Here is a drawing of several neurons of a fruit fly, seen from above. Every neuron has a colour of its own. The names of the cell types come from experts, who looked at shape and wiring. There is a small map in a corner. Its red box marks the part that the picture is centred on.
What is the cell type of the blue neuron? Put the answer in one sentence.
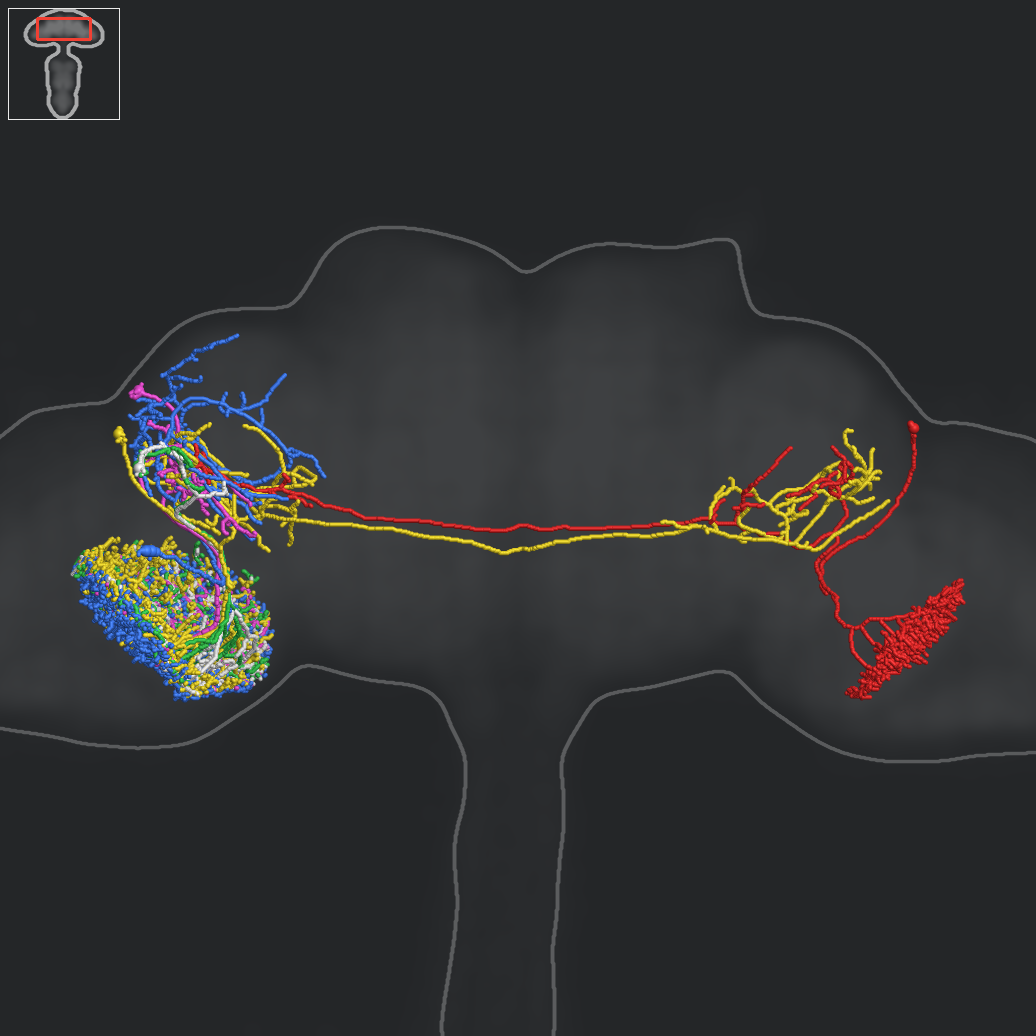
The cell type is LT83.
